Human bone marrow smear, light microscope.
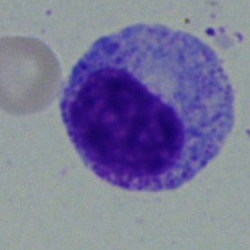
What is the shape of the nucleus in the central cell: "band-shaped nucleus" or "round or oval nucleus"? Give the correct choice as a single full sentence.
A nucleus forming one compact round or oval mass is found in this cell.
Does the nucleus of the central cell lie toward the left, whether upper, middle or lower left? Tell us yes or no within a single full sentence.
Yes, to the right of the nucleus lies most of the cytoplasm.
